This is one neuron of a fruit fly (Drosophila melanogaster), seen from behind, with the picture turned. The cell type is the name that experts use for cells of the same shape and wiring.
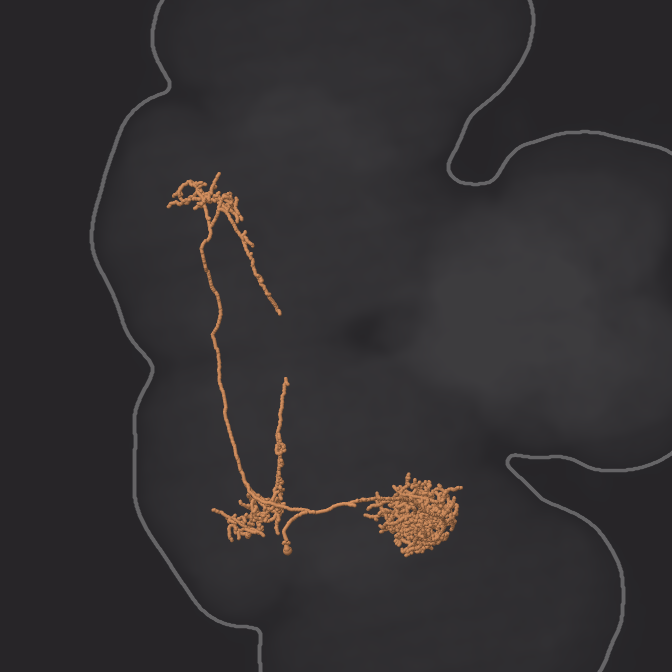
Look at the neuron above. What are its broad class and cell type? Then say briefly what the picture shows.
This is a central-brain intrinsic neuron. The cell type is AVLP475_b. The cell body can be seen at the bottom of the picture. As drawn here it is taller than it is wide.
